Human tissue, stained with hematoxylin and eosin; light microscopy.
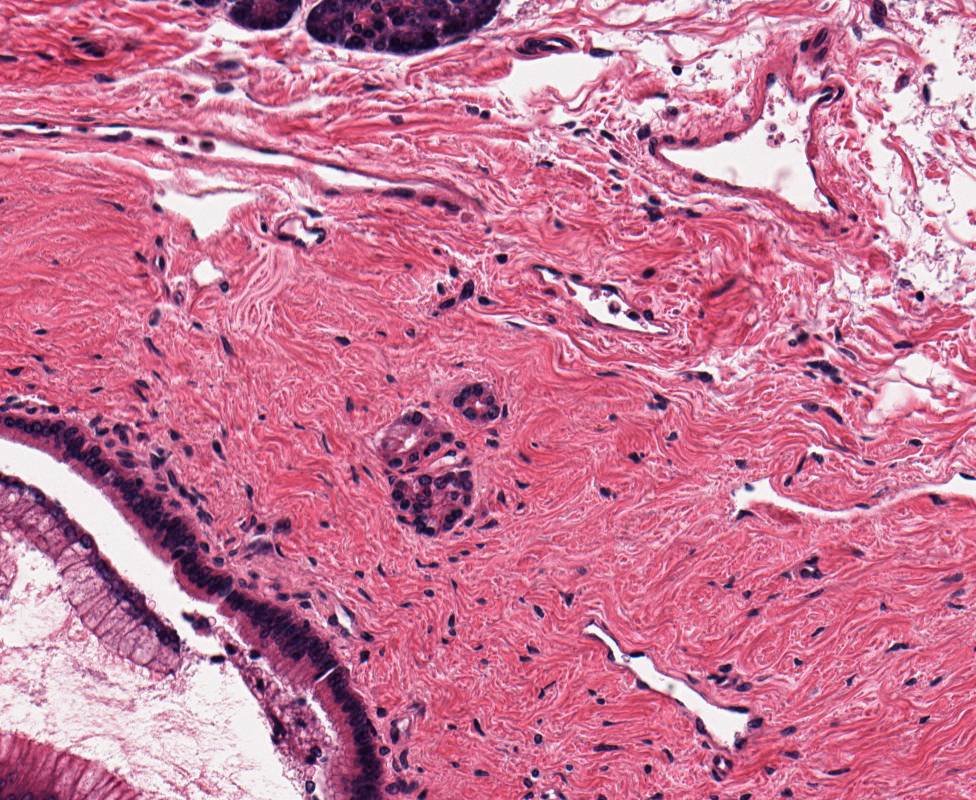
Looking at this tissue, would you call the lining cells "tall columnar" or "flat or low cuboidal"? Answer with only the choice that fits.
Tall columnar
